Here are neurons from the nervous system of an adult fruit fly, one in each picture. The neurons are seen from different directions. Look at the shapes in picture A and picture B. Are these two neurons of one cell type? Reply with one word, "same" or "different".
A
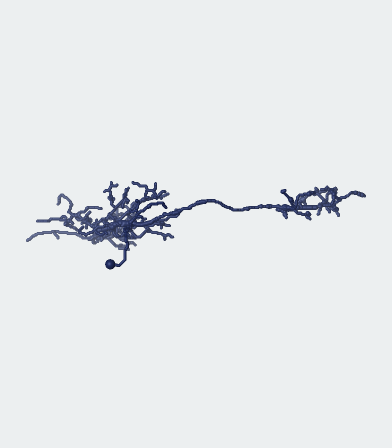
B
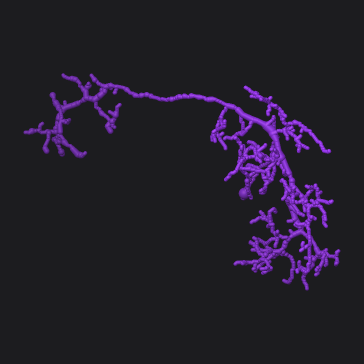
same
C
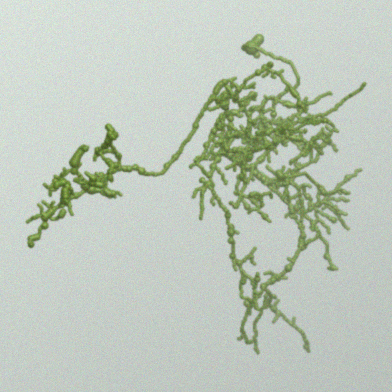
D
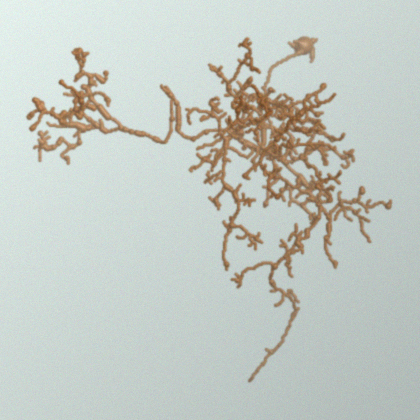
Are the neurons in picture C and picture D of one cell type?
same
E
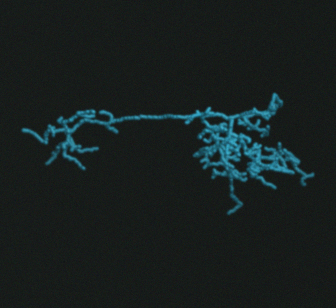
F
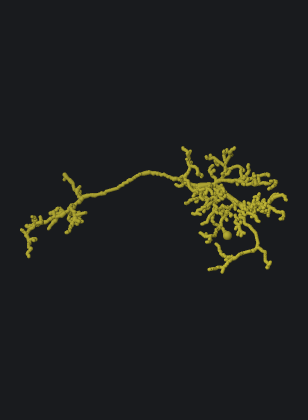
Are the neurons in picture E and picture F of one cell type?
different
